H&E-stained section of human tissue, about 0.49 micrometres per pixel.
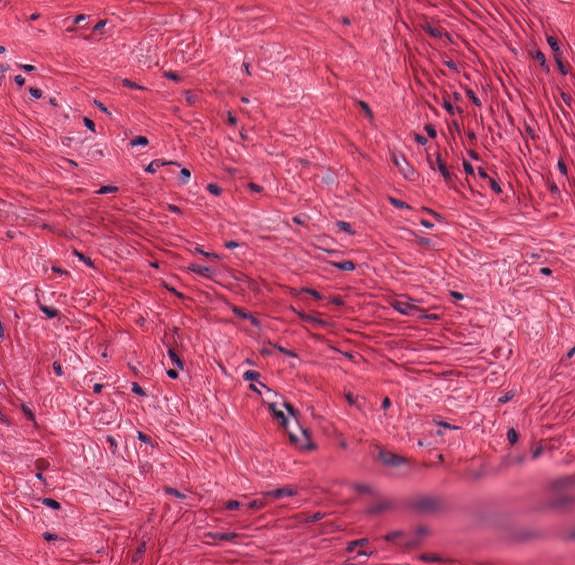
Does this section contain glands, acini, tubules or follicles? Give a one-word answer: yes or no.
No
